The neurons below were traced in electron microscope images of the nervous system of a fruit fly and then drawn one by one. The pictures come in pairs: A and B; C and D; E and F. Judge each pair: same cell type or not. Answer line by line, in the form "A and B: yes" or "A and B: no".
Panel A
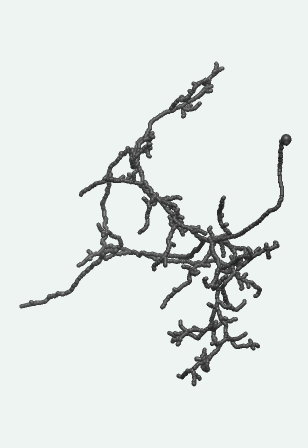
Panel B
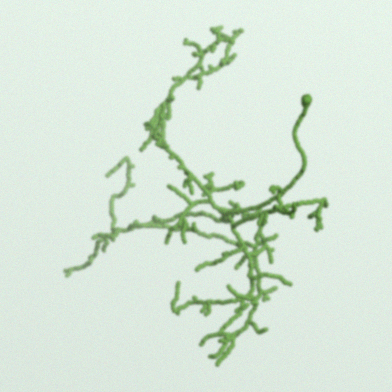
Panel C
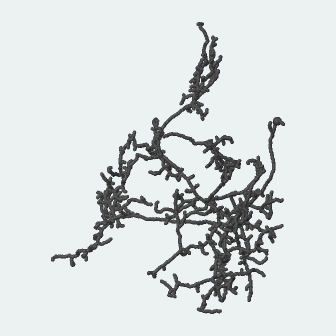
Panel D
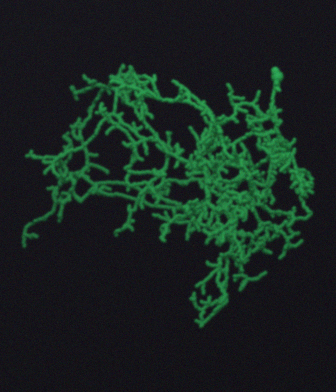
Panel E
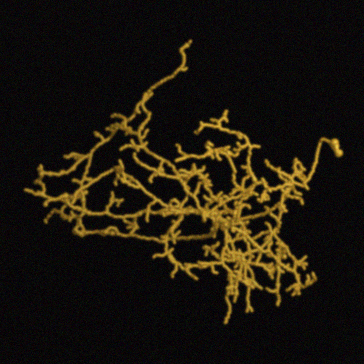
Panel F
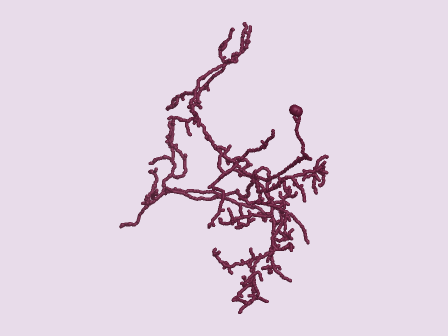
A and B: yes
C and D: no
E and F: no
